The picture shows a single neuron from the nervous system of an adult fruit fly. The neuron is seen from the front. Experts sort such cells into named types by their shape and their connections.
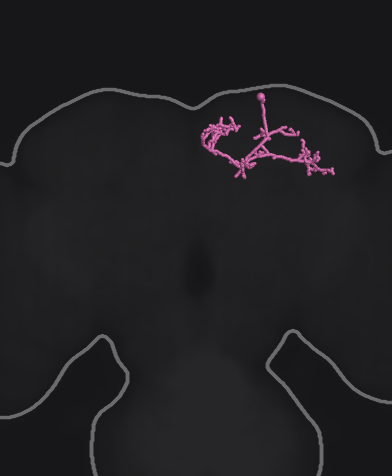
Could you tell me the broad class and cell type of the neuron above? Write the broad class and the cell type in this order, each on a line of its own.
central-brain intrinsic neuron
SMP427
